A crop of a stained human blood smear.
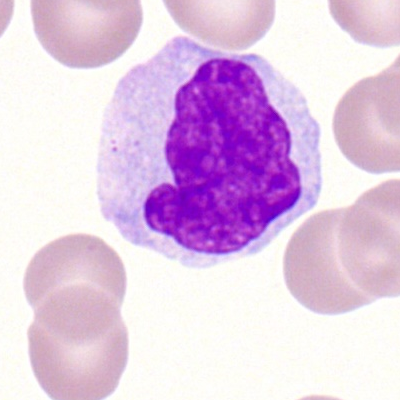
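Monocyte, central cell in a stained blood smear. The outline seems slightly irregular and angular, not smoothly round. Plentiful pale grey-blue cytoplasm, with just a few fine pinkish dots on its left side. No clear vacuoles that I can see.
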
